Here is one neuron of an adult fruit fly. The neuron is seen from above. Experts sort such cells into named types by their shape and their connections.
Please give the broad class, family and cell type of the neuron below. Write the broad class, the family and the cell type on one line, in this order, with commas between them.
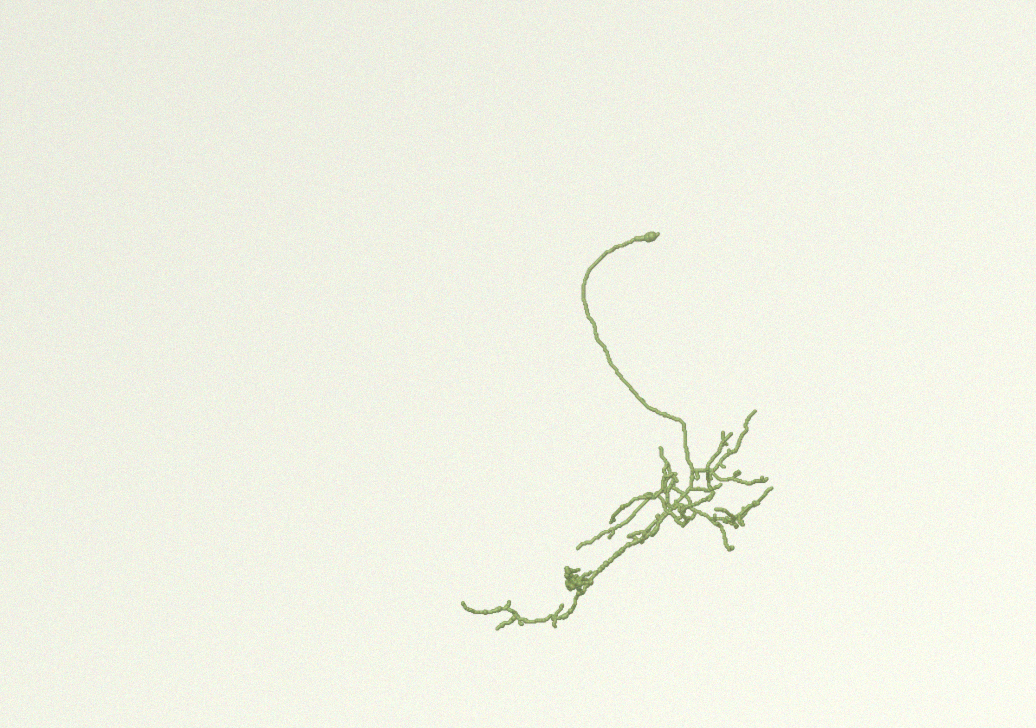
central-brain intrinsic neuron, hemilineage MD3, PS330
